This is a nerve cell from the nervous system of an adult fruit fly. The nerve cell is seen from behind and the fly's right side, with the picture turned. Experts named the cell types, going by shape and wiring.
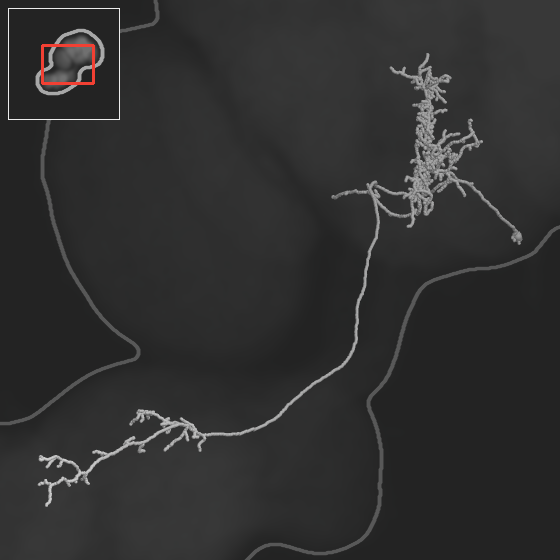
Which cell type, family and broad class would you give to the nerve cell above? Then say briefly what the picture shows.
The cell type is DNg42. The family is hemilineage MX3. It is a descending neuron. The picture shows dozens of branch ends. As drawn here it is about as wide as it is tall.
